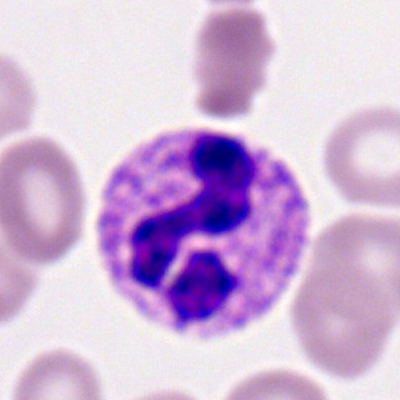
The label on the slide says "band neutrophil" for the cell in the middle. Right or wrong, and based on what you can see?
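What settles it is the nucleus: it's divided into separate lobes.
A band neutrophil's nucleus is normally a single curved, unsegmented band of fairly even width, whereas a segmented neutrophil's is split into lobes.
So band neutrophil doesn't fit; this is a segmented neutrophil. The dark purple, coarsely clumped chromatin would fit a band neutrophil as well, so it doesn't help decide.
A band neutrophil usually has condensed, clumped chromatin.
Otherwise the cell is round and smooth, with abundant pale pinkish-lilac cytoplasm full of fine pinkish-purple granules and no clear vacuoles.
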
